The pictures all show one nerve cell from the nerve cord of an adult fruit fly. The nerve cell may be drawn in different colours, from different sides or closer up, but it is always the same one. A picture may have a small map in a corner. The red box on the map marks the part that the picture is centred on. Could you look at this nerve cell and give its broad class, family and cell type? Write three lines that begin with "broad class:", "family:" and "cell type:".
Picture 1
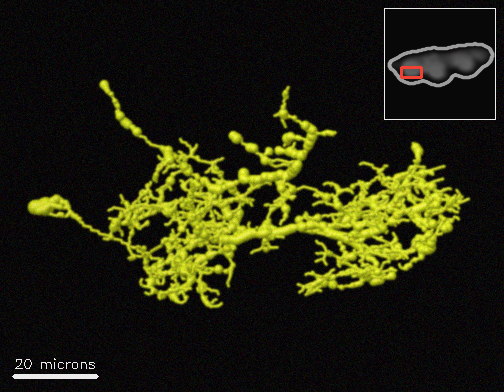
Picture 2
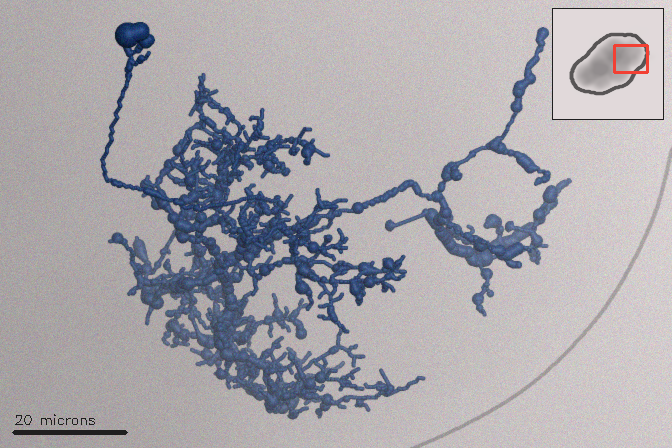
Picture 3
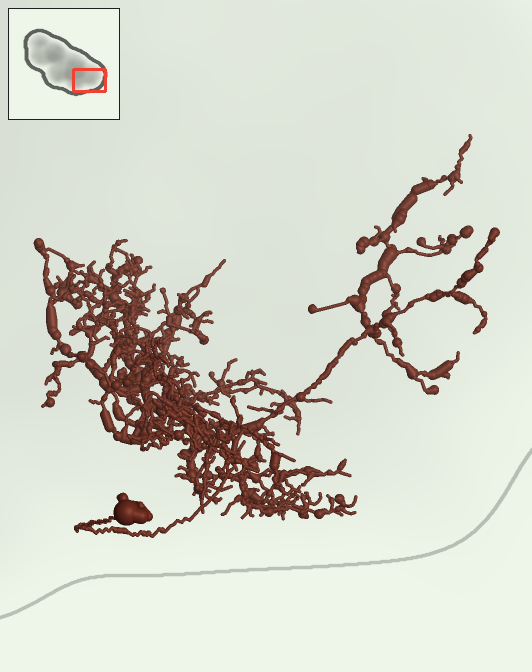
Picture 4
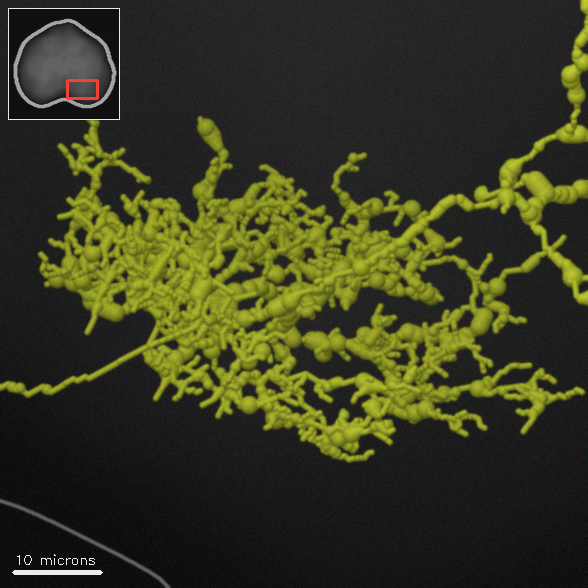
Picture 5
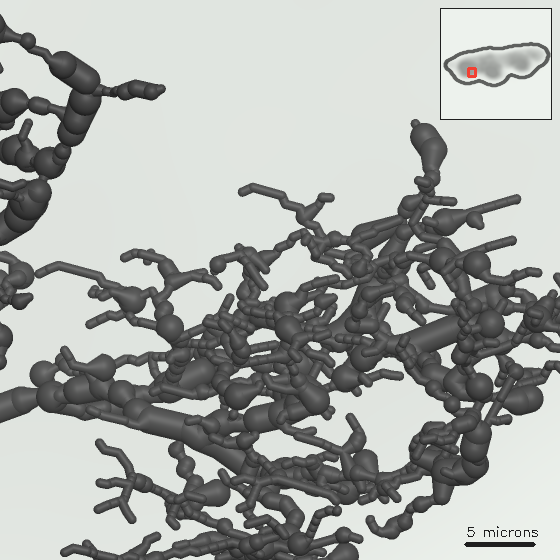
broad class: nerve-cord intrinsic neuron
family: hemilineage 13B
cell type: IN13B025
